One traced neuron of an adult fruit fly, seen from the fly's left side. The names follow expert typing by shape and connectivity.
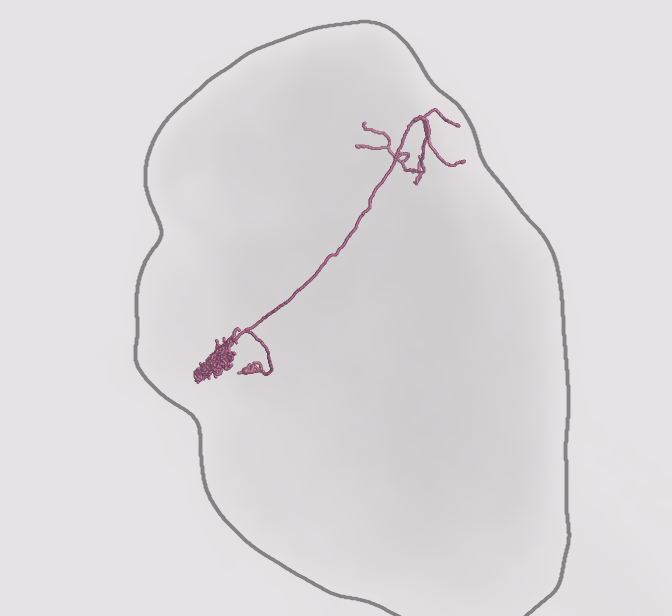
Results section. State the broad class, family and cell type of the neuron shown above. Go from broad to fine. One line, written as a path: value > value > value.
central-brain intrinsic neuron > hemilineage ALlv1 > VC5_lvPN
